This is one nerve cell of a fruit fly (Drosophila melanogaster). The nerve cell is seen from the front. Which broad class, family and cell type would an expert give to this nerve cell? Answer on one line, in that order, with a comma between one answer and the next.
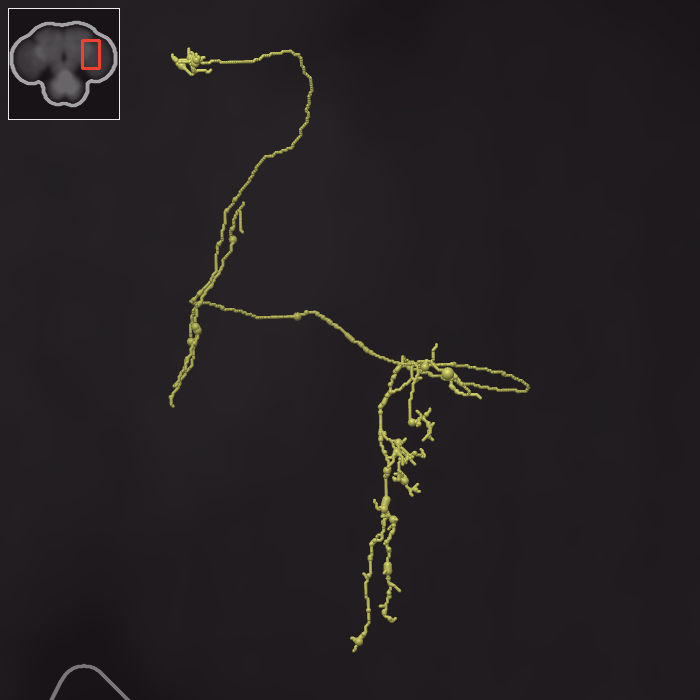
visual projection neuron, MeTu, MeTu4a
